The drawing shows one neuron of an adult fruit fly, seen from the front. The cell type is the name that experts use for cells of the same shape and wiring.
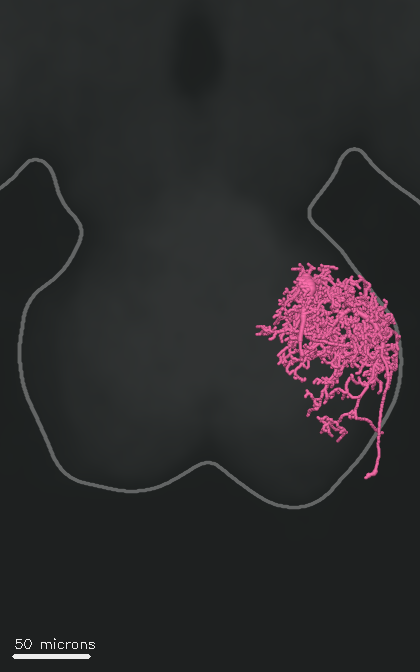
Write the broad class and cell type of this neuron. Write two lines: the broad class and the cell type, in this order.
motor neuron of the nerve cord
Sternal anterior rotator MN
